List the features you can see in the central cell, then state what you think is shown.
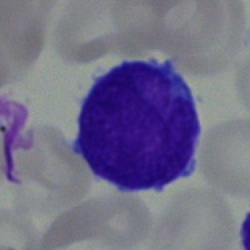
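Scant cytoplasm leaves the nucleus appearing to occupy almost the entire cell. Small irregular blebs project from the cell edge. Neither distinct granules nor vacuoles are visible anywhere in the cell. This cell is a blast.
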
